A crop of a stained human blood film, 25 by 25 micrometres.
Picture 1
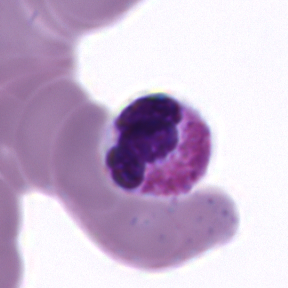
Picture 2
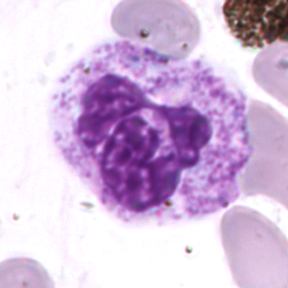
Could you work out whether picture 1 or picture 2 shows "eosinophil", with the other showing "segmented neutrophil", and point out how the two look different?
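Picture 1 shows an eosinophil; picture 2 shows a segmented neutrophil. The granules set the two apart: coarse pink-red granules pack the eosinophil's cytoplasm, whereas fine purple granules fill the cytoplasm of the segmented neutrophil.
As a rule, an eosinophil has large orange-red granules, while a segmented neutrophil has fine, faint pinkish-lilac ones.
The nuclei differ as well: the eosinophil's lies against the left side of the cell with the cytoplasm to its right, while the neutrophil's lies near the centre with cytoplasm on all sides and is folded into several overlapping lobes.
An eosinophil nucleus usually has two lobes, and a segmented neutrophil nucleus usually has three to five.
In both cells the chromatin is dark: dense and dark purple in picture 1, deep purple in picture 2. The eosinophil has a round, smooth outline and is about 10 micrometres across.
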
